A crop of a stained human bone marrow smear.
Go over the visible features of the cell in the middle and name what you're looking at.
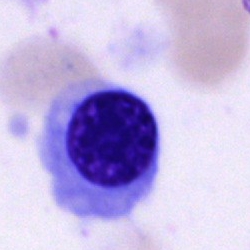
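Here the chromatin looks dark purple and clumped, with small paler gaps between the clumps. Cytoplasm spreads wider to the left of and below the nucleus than to the right, with no granules. The outline is irregular, bulging along the lower left. I'd call it an erythroblast.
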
